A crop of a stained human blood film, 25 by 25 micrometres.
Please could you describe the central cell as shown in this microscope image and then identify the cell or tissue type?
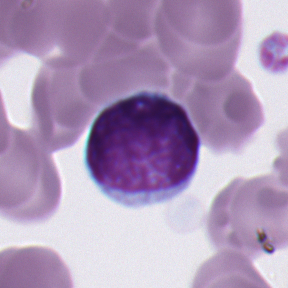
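The cell measures about 10 micrometres across and has a smooth surface with no projections. Its nucleus is round, about 10 by 9 micrometres, without indentation or lobes, and fills about 80% of the cell's area. The cytoplasm is pale greyish-blue and forms a thin crescent, seen mainly below the nucleus. This is a typical lymphocyte.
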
